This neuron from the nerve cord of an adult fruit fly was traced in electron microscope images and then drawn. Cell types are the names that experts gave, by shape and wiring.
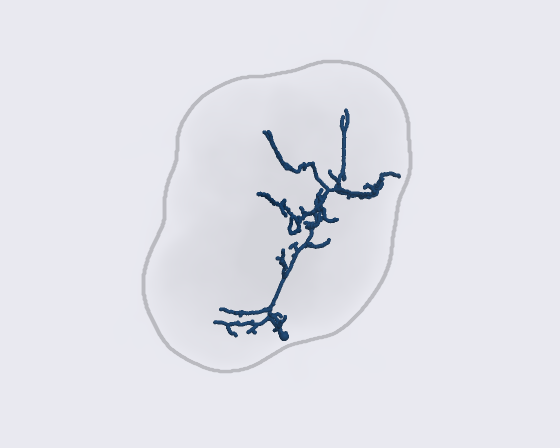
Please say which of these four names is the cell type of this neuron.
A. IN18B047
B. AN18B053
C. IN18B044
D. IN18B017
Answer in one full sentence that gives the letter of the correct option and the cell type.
Option B holds the cell type of the neuron, AN18B053.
